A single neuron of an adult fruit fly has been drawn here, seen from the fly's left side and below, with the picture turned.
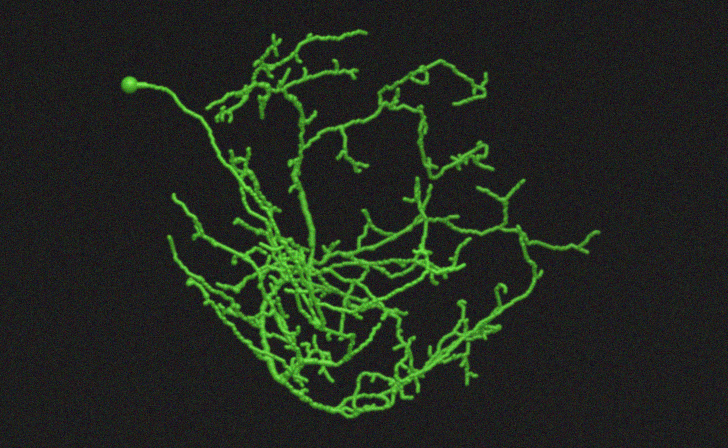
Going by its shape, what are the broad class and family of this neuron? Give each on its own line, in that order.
nerve-cord intrinsic neuron
hemilineage 04B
